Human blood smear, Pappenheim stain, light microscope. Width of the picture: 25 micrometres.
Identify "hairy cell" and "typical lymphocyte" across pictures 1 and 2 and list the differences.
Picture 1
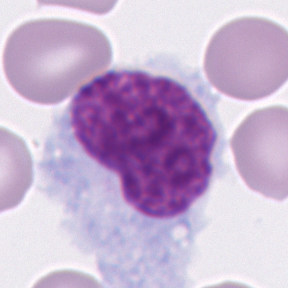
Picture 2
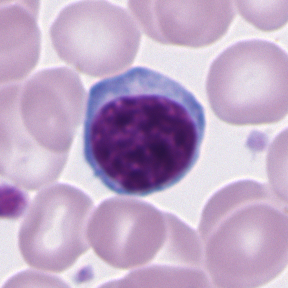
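In picture 1 is a hairy cell; in picture 2 is a typical lymphocyte. Outline: the hairy cell is irregular and ragged rather than round, whereas the typical lymphocyte is smooth, without projections. Nucleus: that of the hairy cell has a notch on its lower left side, giving it a folded, kidney-like shape, while that of the typical lymphocyte is round, without any indentation.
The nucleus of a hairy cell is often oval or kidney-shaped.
The typical lymphocyte has coarse chromatin clumped in dark purple patches, and no nucleolus is visible in it. Cytoplasm: the hairy cell has abundant, pale grey-blue cytoplasm, most of it lying below and to the left of the nucleus.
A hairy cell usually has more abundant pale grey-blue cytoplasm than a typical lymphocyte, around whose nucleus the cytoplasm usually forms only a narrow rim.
The typical lymphocyte measures about 11 micrometres across, and its nucleus, about 9 micrometres across, fills about 70% of the cell's area. Granules: the hairy cell shows no coarse coloured granules, and the typical lymphocyte shows no distinct granules.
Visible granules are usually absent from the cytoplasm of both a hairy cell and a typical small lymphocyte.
Further findings: a few small clear spots lie in the hairy cell's cytoplasm near its lower edge, and a small platelet lies just to the right of the typical lymphocyte.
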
